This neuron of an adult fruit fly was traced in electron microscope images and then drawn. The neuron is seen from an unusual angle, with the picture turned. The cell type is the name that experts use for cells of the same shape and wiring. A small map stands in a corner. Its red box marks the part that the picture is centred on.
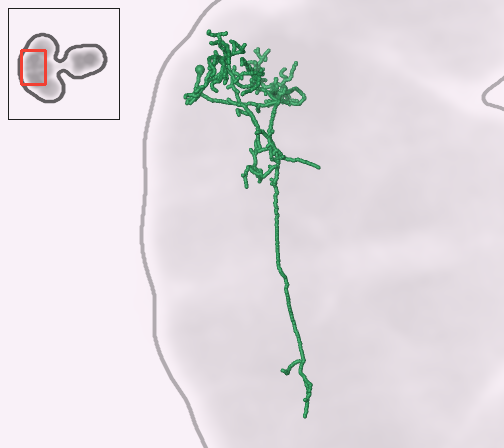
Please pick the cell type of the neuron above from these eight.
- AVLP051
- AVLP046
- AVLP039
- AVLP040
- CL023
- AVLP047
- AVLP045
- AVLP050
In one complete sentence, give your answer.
The cell type for the neuron is CL023.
